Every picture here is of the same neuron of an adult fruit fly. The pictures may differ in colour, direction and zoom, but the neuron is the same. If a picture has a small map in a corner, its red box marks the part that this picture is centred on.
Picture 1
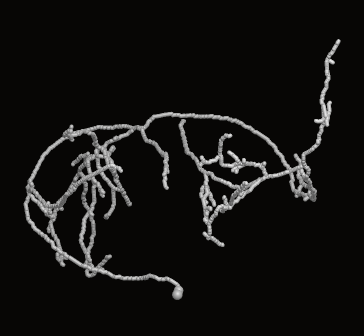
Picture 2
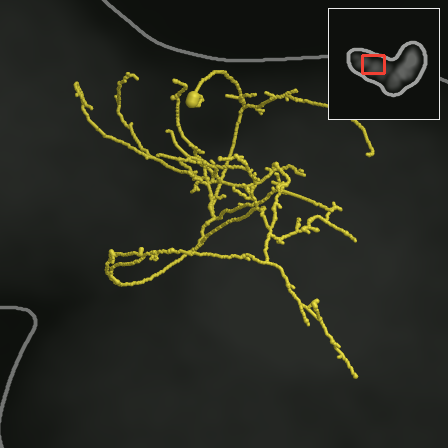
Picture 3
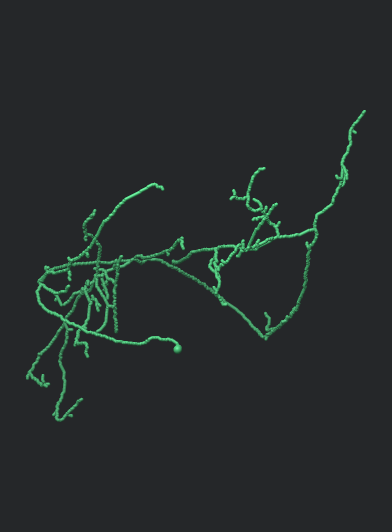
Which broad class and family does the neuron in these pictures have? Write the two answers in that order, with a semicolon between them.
nerve-cord intrinsic neuron; hemilineage 19B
